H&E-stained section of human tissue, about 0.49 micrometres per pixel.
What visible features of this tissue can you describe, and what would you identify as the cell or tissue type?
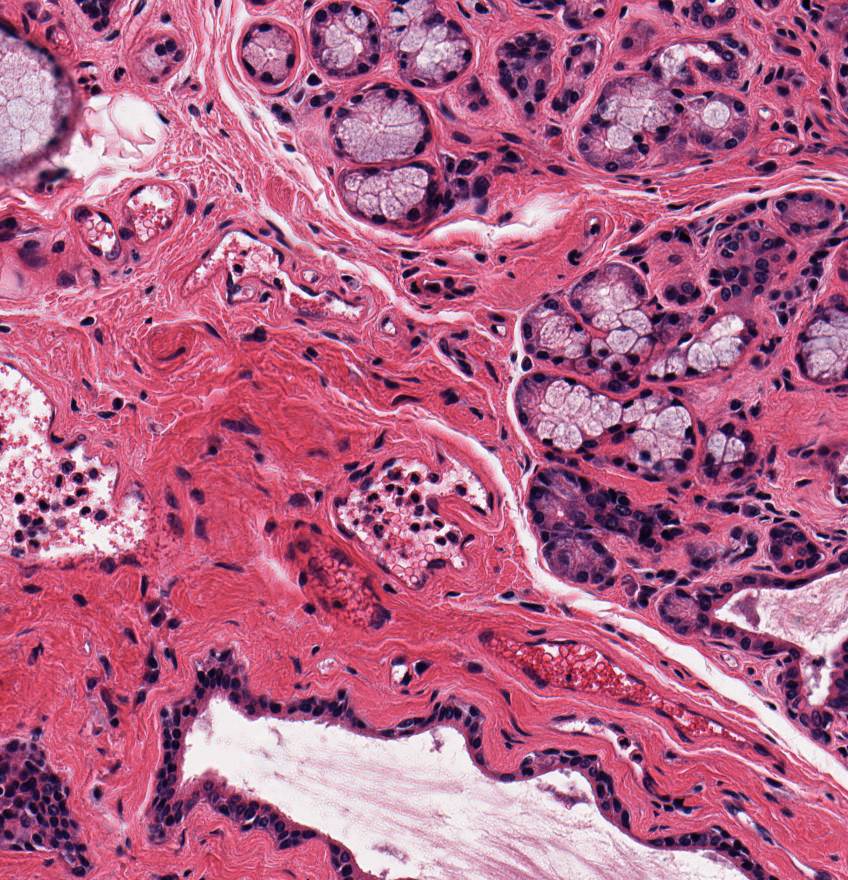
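Glandular acini occupy the top and right; dense stroma fills the lower left and centre. Most acini are mucous: their cytoplasm pale, bubbly and grey-purple, their nuclei flattened against the base. The stroma is dense, wavy pink collagen with scattered spindle-shaped nuclei. Just above the duct in the lower centre-right runs an elongated vessel packed with red blood cells. The tissue is minor salivary gland.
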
